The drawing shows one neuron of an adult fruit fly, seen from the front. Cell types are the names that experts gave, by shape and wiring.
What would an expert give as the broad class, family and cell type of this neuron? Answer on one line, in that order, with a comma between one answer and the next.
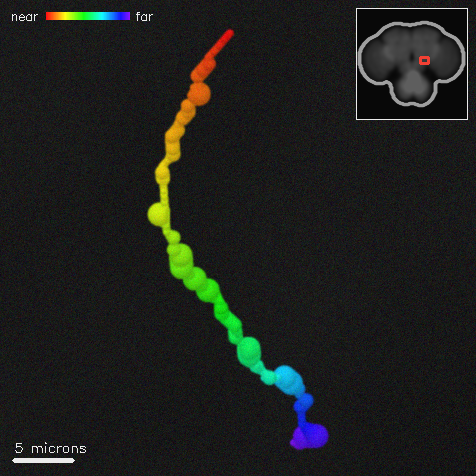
sensory neuron entering the brain, class mechanosensory, JO-B1_a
